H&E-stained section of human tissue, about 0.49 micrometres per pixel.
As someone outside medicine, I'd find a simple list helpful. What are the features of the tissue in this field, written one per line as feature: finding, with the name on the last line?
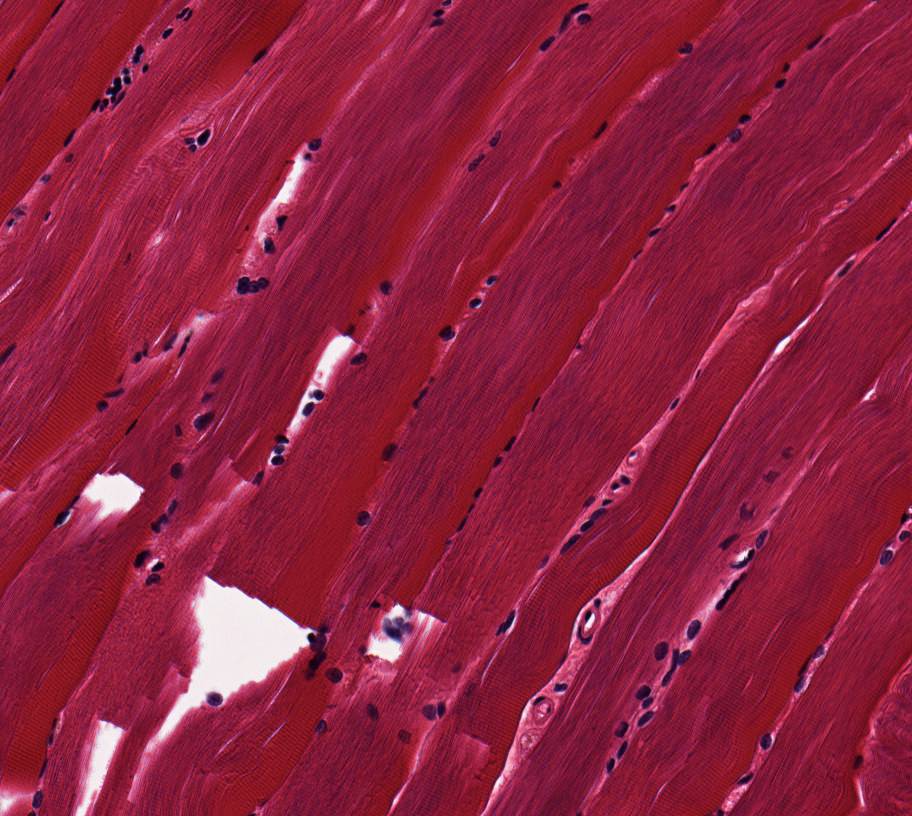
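Striations: fine ones, running right across the fibres
Nuclei: dark, elongated, at the fibre edges, not the centres
Arrangement: side by side, no branching or joining
Cytoplasm: a deep, even red
Tissue: skeletal muscle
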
